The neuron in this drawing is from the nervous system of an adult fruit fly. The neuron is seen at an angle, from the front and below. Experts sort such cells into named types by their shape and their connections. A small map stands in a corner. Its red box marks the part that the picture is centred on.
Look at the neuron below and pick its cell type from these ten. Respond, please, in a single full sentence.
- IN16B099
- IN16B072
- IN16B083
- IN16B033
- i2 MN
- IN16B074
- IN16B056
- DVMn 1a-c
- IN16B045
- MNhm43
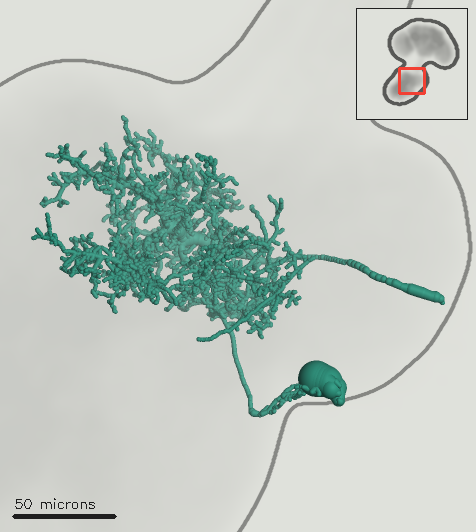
The type assigned to this neuron is i2 MN.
